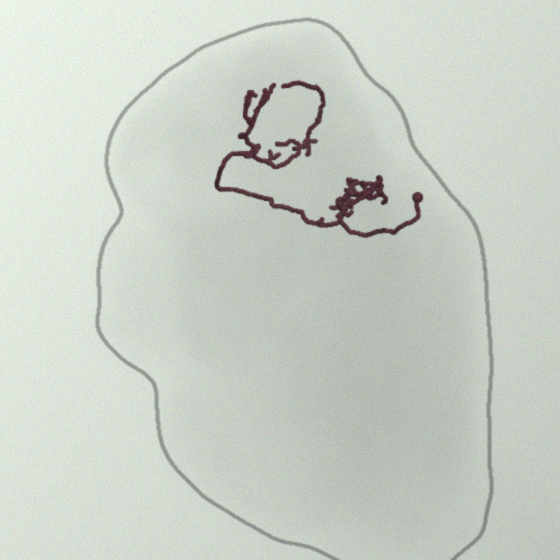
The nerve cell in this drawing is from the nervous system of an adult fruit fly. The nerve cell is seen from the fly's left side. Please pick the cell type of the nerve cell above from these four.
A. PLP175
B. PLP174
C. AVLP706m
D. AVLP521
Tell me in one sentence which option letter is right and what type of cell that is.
By cell type, the nerve cell is classed as PLP175, which is option A.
